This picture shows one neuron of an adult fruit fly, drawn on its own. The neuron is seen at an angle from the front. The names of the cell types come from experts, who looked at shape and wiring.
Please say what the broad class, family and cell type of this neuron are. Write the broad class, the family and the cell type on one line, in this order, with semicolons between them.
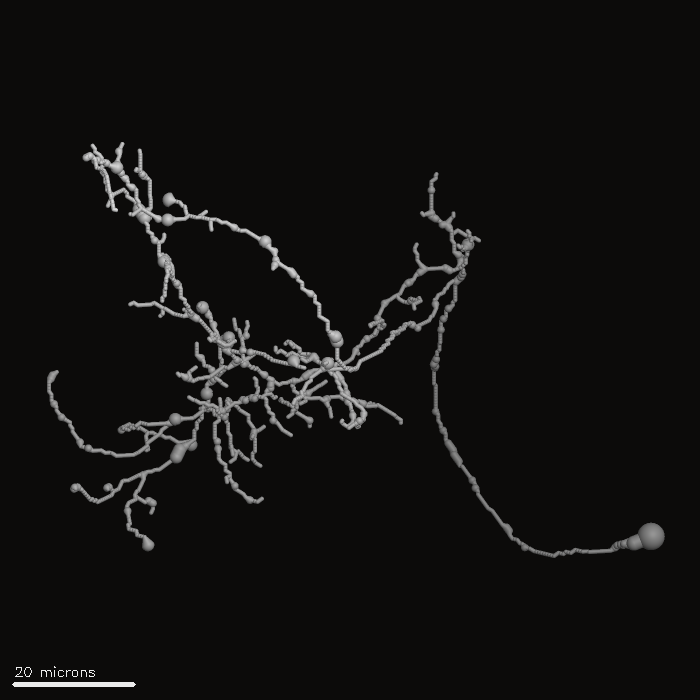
nerve-cord intrinsic neuron; hemilineage 20A.22A; IN20A.22A084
